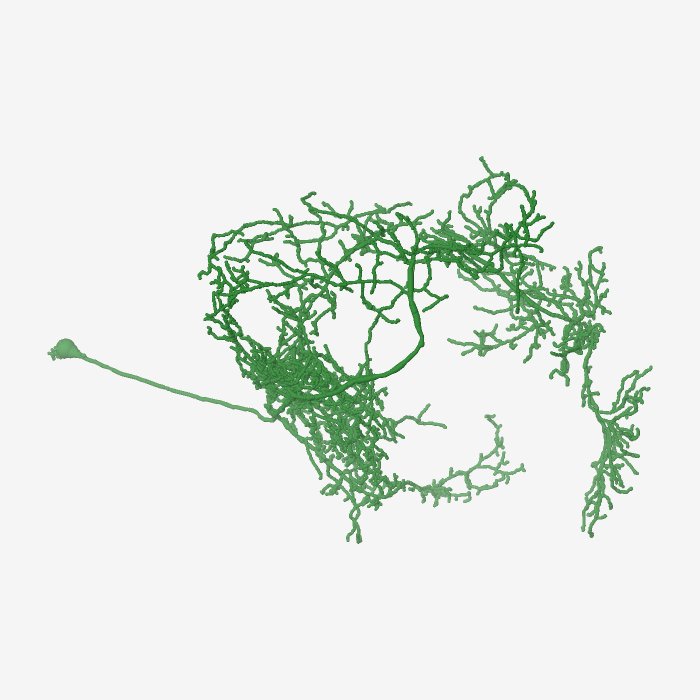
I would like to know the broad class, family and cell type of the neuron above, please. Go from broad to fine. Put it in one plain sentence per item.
A central-brain intrinsic neuron of hemilineage CREa1_ventral, type mALD1.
